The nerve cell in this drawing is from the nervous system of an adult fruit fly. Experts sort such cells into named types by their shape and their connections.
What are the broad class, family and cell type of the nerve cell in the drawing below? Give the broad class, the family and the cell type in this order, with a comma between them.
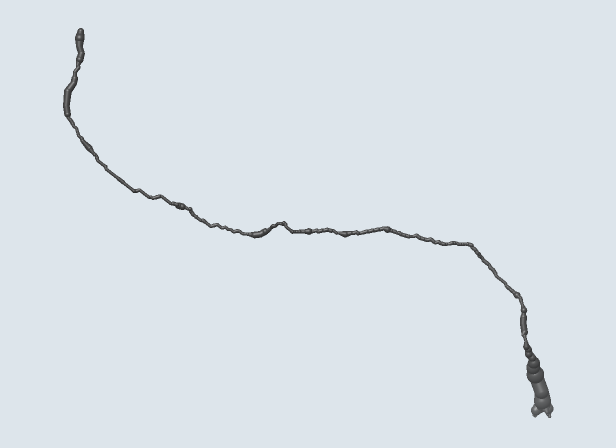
photoreceptor or other optic-lobe sensory neuron, class visual, R8d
